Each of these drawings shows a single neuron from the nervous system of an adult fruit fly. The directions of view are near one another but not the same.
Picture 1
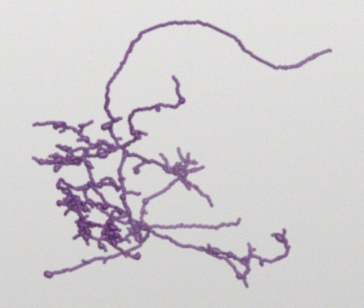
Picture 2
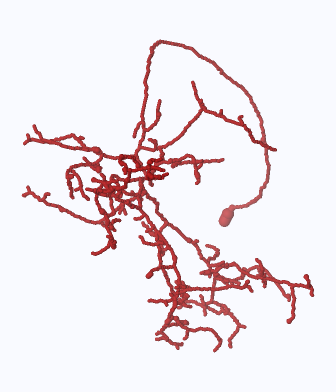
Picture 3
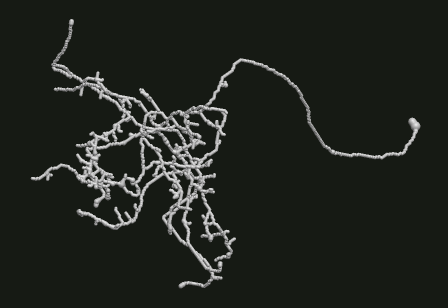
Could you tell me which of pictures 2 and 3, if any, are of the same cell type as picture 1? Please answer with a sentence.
Picture 2 and picture 3 are of the same cell type.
